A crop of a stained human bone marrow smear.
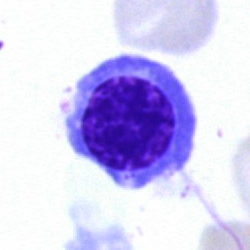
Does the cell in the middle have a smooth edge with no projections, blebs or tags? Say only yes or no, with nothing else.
No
